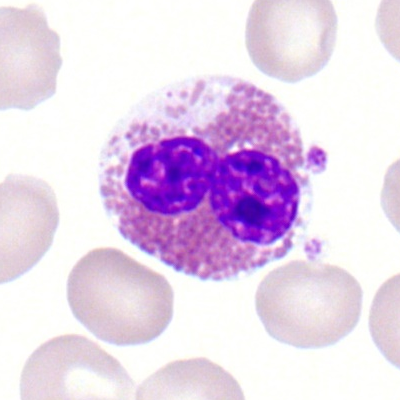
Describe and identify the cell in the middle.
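This cell has a round, smooth outline. Its two nuclear lobes sit side by side across it, one on the left and one on the right, and neither shows a nucleolus. Just outside the right edge lie a few small granular fragments. The cell is an eosinophil.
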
